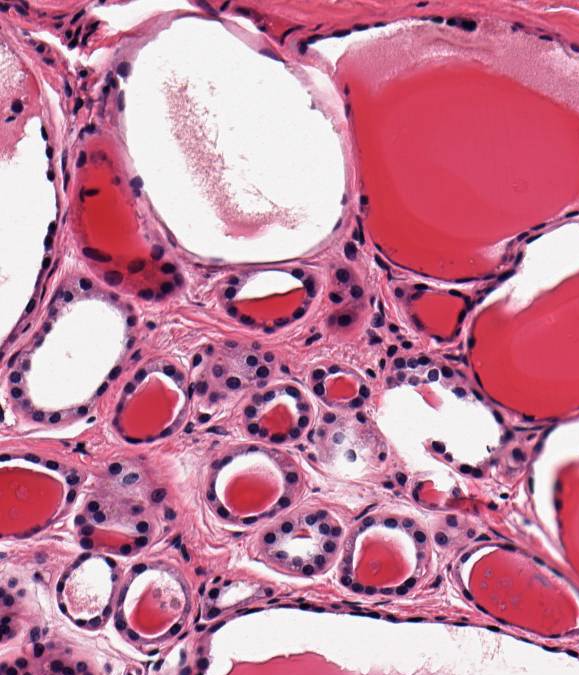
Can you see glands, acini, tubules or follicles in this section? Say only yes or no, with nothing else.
Yes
